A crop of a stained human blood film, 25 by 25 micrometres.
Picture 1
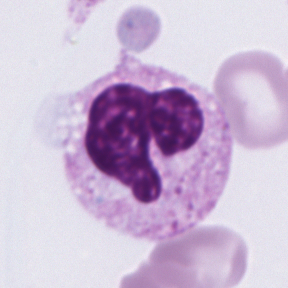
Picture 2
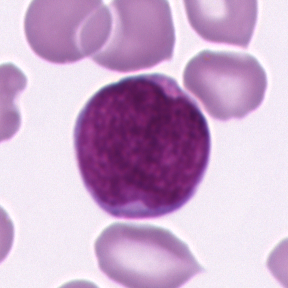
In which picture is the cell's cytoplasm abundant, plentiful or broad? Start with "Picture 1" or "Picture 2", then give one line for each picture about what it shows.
Picture 1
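In picture 1: The cytoplasm is plentiful and pale pinkish-lilac.
In picture 2: The nucleus fills almost the whole cell, leaving only a very thin rim of cytoplasm.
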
